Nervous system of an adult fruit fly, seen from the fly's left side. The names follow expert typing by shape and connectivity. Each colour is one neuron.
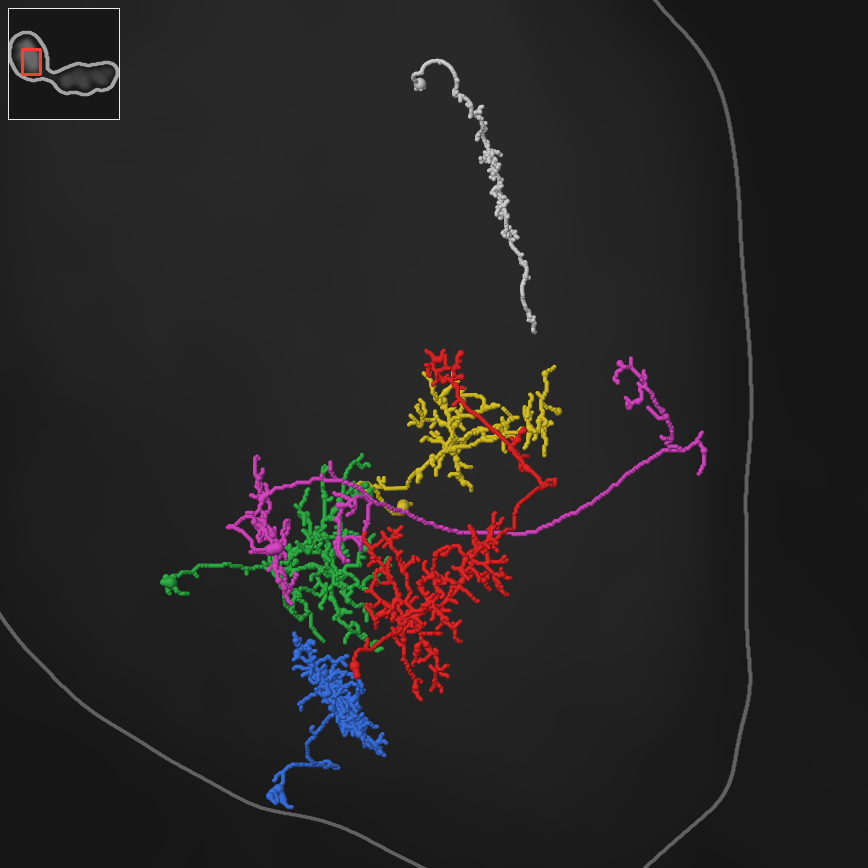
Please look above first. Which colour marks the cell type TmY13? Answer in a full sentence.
The colour is magenta.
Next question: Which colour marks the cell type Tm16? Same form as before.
The colour is red.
